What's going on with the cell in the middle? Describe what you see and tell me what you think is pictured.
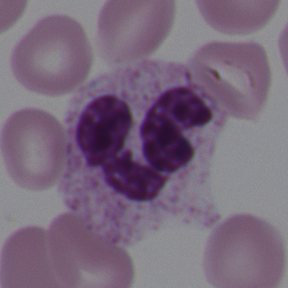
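Starting with the nucleus, it is divided into several separate lobes, and its chromatin is dark purple and coarsely clumped. Next, fine violet granules are scattered throughout the cytoplasm. Finally, the cell outline is roughly round, with a slightly irregular edge. The cell is a segmented neutrophil.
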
